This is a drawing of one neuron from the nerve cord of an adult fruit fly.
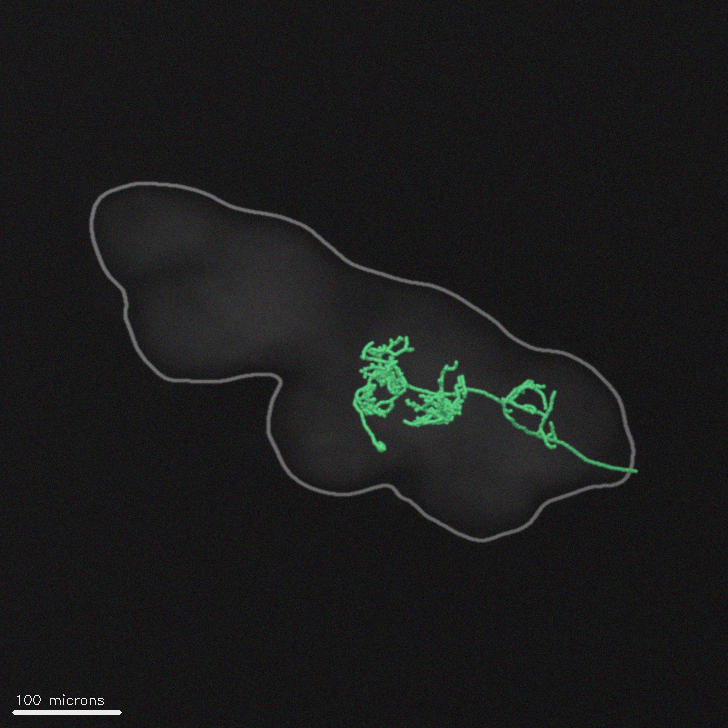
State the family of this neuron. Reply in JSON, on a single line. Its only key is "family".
{"family": "hemilineage 12B"}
